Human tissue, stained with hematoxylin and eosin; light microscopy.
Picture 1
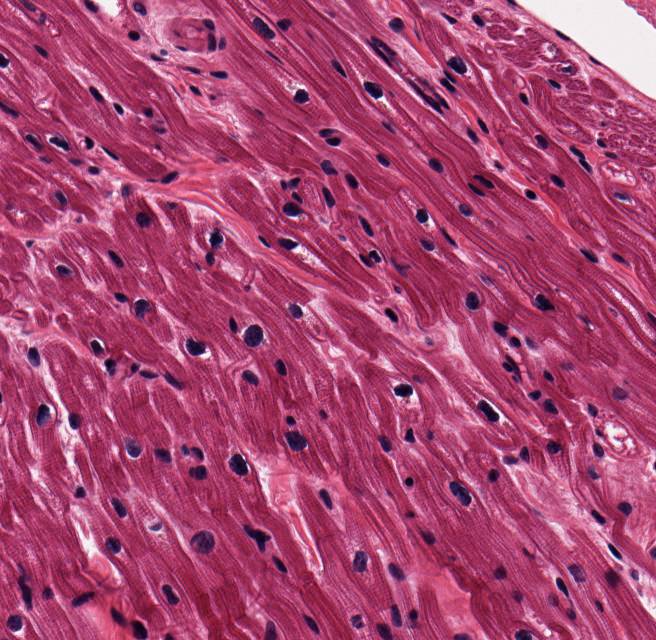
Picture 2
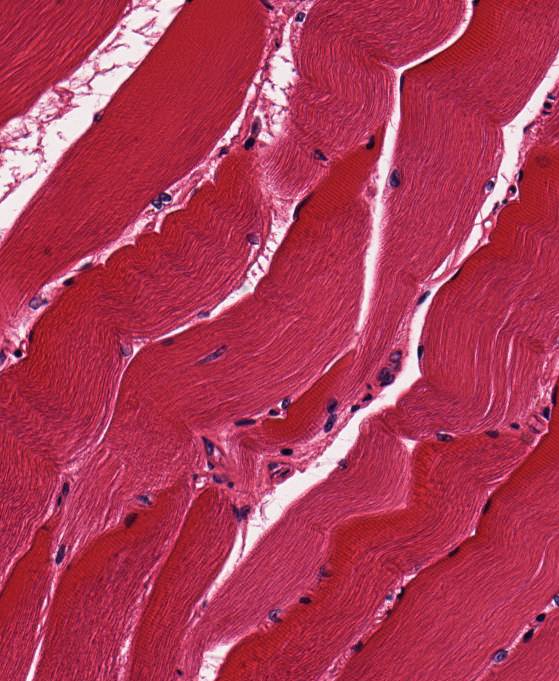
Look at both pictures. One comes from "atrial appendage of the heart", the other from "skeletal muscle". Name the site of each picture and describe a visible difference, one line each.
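Site of picture 1: atrial appendage of the heart. The muscle fibre nuclei lie centrally within the fibres.
Site of picture 2: skeletal muscle. The nuclei are dark, flattened and lie at the edges of the fibres.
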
